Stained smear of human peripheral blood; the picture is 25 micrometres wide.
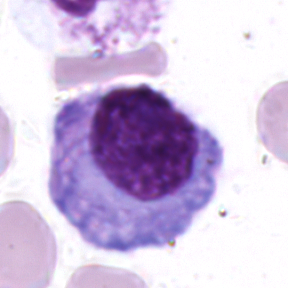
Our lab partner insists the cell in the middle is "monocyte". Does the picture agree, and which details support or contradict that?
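Two things settle it: the nucleus is round to oval with no indentation or lobes, and a paler zone of cytoplasm lies right beside it on its lower-left side.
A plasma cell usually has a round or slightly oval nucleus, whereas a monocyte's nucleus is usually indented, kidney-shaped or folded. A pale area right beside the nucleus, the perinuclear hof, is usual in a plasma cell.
So this is a plasma cell, not a monocyte. The cytoplasm is abundant and stained blue.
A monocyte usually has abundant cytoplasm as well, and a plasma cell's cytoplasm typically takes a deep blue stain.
The amount of cytoplasm would fit either name, while its blue colour suits a plasma cell. No distinct granules show in it.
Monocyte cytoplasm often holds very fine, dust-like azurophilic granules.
Their absence here is one more point against a monocyte. The chromatin is dark purple and coarsely clumped, the nucleus is about 10 by 9 micrometres, and the outline is irregular and slightly scalloped along the bottom and right edges.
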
